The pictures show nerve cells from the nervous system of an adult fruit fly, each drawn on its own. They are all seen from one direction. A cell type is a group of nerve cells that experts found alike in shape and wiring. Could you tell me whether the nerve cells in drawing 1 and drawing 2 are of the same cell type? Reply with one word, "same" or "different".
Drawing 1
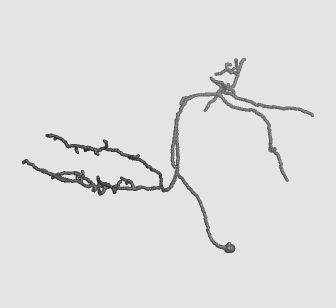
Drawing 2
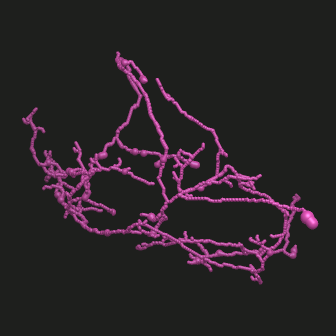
different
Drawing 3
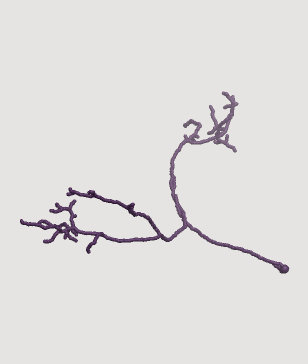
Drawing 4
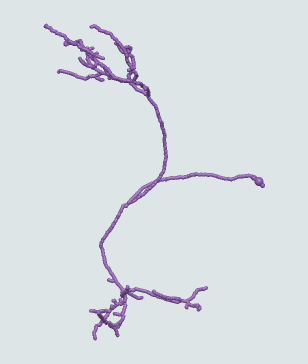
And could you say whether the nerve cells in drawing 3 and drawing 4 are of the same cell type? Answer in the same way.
same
